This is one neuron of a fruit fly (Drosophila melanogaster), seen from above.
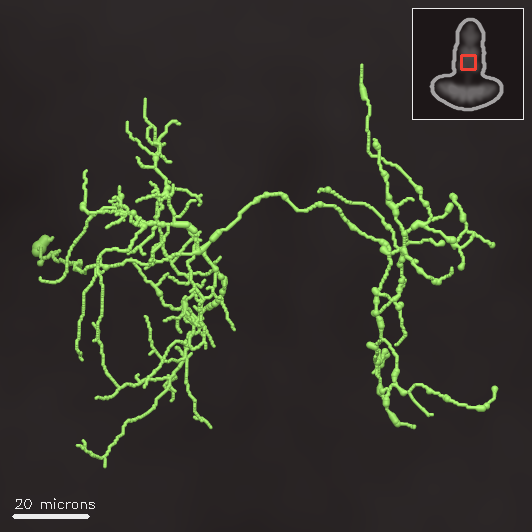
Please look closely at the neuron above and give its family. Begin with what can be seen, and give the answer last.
The cell body is on the left of the picture. By the scale bar it is about 130 microns wide in this view. Dozens of branch ends can be seen. It is a nerve-cord intrinsic neuron. Its family is hemilineage 06A.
